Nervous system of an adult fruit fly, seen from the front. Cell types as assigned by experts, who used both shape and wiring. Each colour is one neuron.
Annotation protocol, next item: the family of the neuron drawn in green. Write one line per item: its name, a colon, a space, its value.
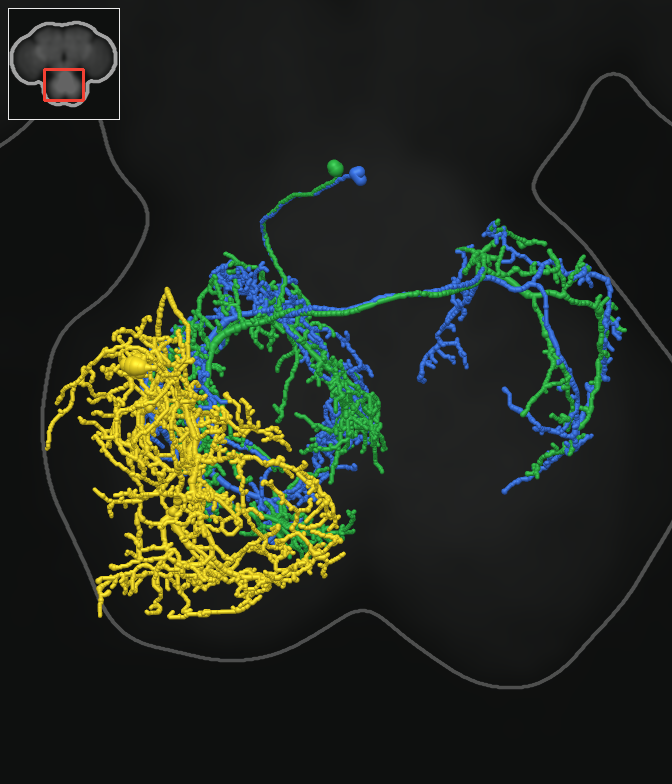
family: hemilineage 19B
